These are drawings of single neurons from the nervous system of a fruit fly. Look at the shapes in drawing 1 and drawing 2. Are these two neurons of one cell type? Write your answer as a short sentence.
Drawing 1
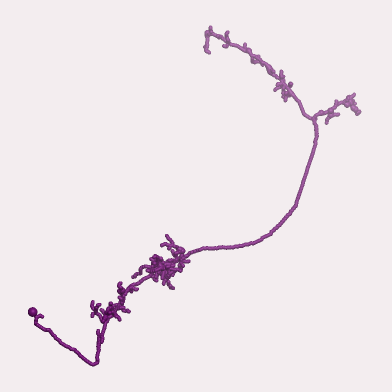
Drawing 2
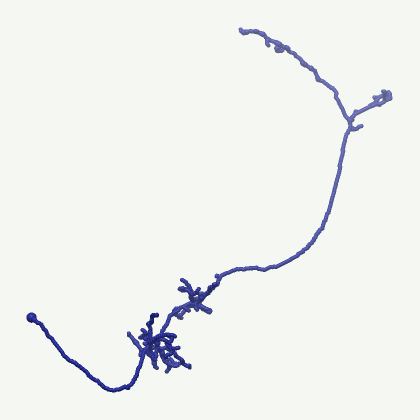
They are of different cell types.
